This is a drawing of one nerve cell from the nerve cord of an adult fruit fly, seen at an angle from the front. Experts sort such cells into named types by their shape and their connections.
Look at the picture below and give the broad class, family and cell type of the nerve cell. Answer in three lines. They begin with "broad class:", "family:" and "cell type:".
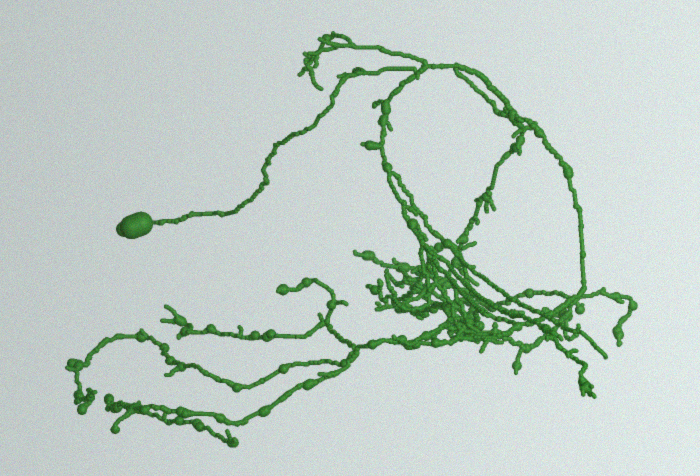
broad class: nerve-cord intrinsic neuron
family: hemilineage 12B
cell type: IN12B029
